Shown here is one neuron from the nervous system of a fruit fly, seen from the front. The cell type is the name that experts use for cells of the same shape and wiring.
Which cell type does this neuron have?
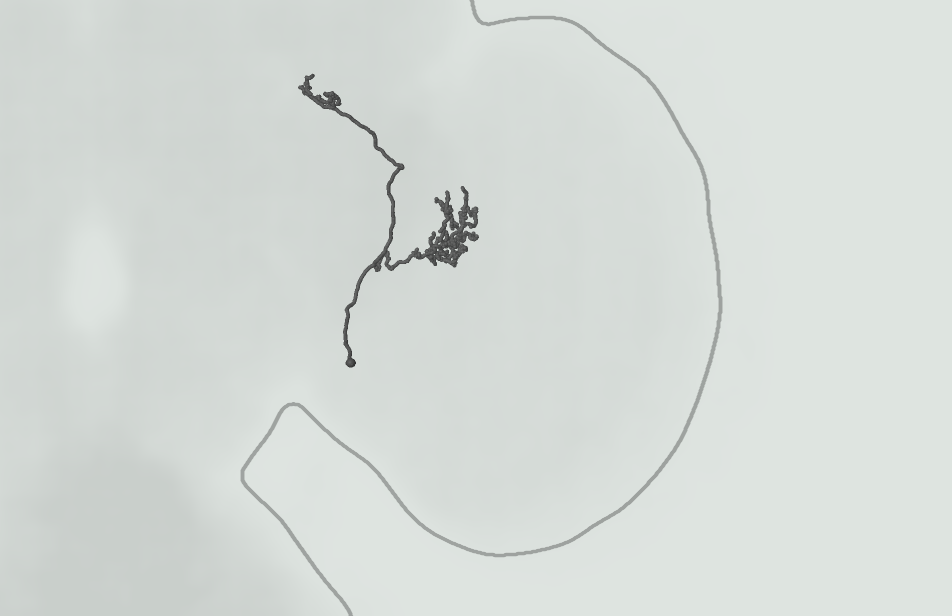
LC24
